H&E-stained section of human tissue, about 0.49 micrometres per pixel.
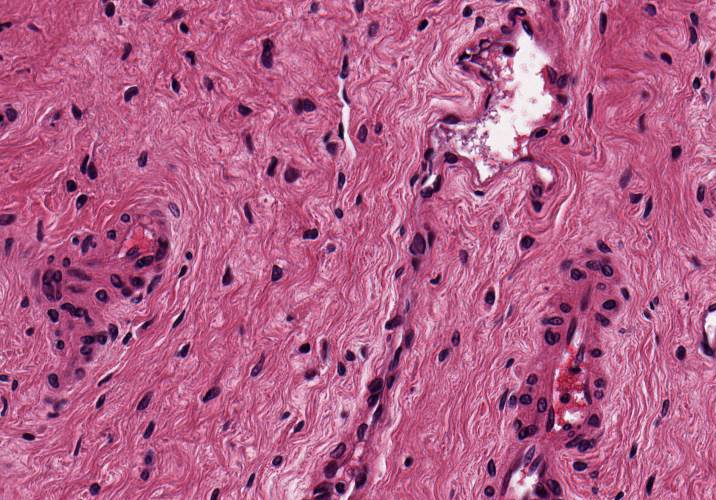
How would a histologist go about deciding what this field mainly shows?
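Dense connective tissue. Whole field pink fibrous tissue, scattered dark nuclei, no epithelium anywhere. Collagen fibres wavy, interlacing in varying directions, not in straight parallel bundles.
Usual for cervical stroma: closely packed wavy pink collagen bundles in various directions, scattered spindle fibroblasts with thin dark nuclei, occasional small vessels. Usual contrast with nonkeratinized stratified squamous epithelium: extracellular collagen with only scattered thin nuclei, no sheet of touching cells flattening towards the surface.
Small vessels with red blood cells at left middle and lower right. Upper right: irregular open space holding pale pink granular material.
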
